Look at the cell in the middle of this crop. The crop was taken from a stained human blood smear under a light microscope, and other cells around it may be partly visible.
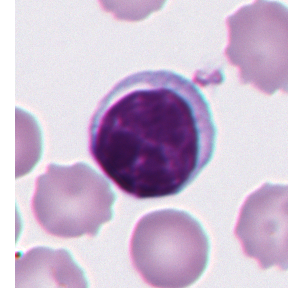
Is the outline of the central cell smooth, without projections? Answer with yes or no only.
Yes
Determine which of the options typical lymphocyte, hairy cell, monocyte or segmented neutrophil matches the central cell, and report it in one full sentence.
In this smear crop, the middle cell is a typical lymphocyte.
